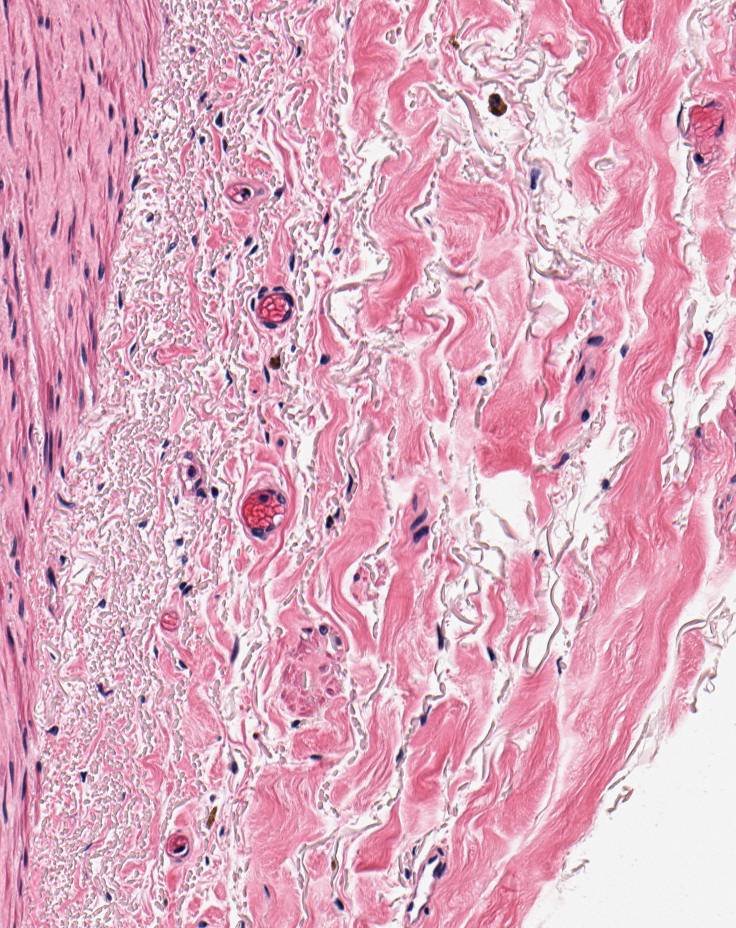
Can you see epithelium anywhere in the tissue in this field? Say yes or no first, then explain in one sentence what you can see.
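No. No epithelium is present anywhere in the field.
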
